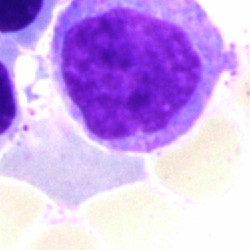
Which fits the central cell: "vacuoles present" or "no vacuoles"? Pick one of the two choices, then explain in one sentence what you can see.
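No vacuoles. No vacuoles are seen in the cytoplasm.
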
